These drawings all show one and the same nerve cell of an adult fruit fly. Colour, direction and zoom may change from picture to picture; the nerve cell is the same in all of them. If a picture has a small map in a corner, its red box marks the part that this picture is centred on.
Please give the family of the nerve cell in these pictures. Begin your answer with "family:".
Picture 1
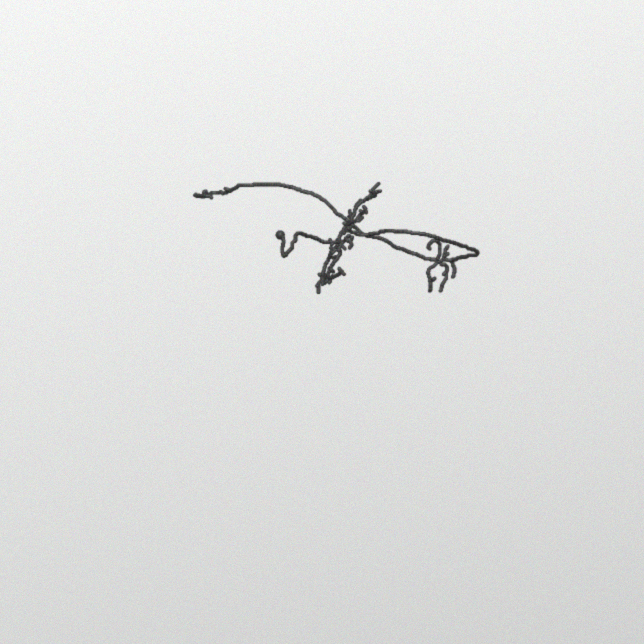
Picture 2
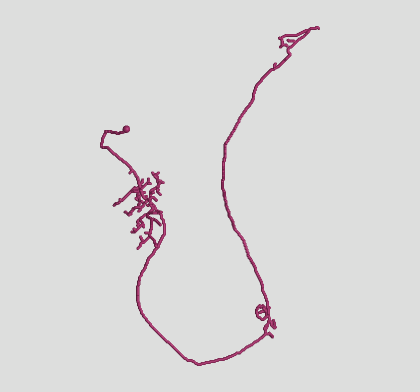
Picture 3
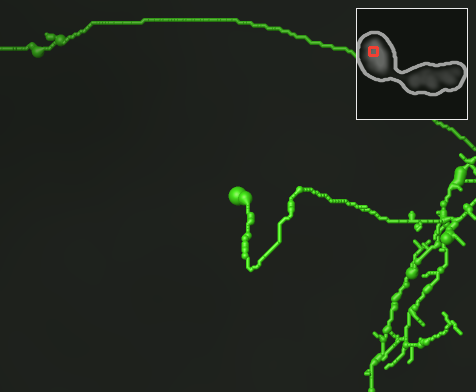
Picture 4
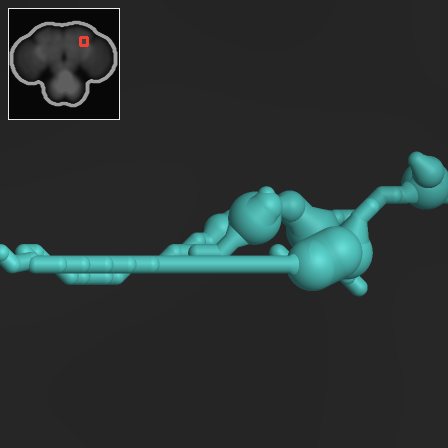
family: MeTu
